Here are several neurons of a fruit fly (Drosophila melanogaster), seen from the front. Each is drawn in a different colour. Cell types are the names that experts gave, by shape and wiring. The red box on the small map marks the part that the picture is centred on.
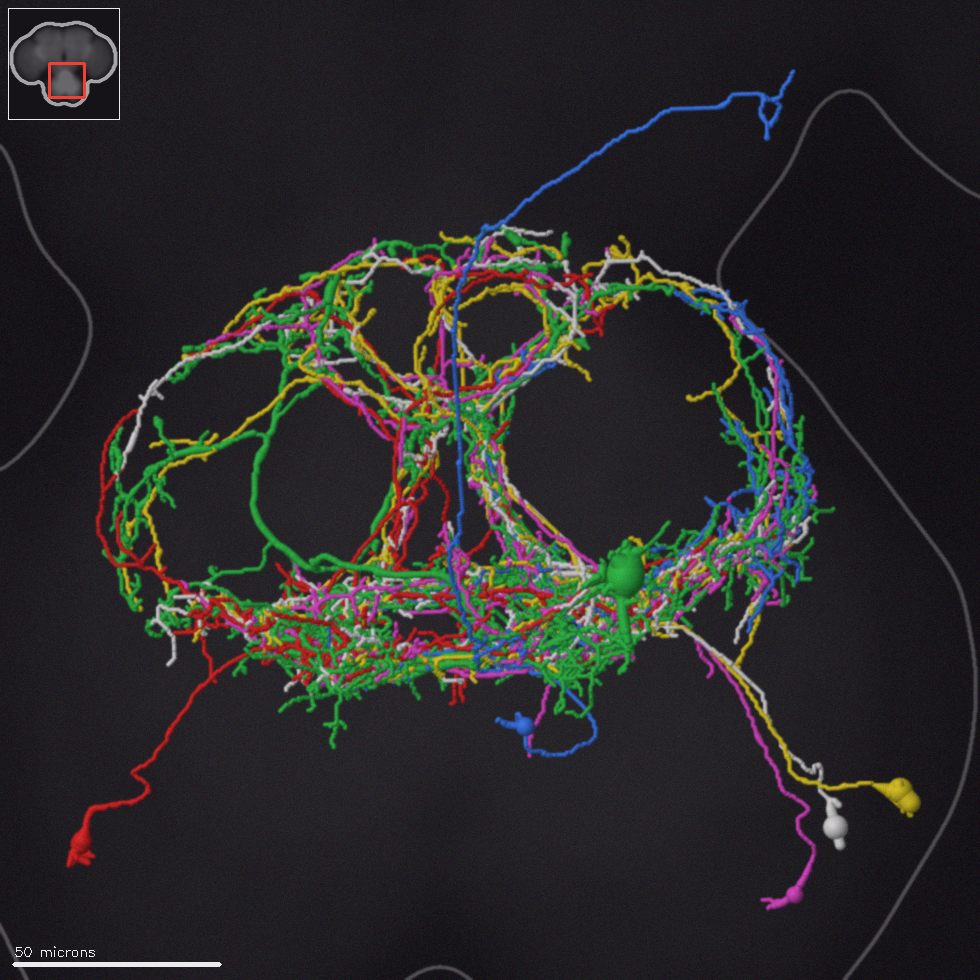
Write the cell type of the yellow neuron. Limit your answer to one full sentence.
This neuron is given the cell type TN1a_d.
